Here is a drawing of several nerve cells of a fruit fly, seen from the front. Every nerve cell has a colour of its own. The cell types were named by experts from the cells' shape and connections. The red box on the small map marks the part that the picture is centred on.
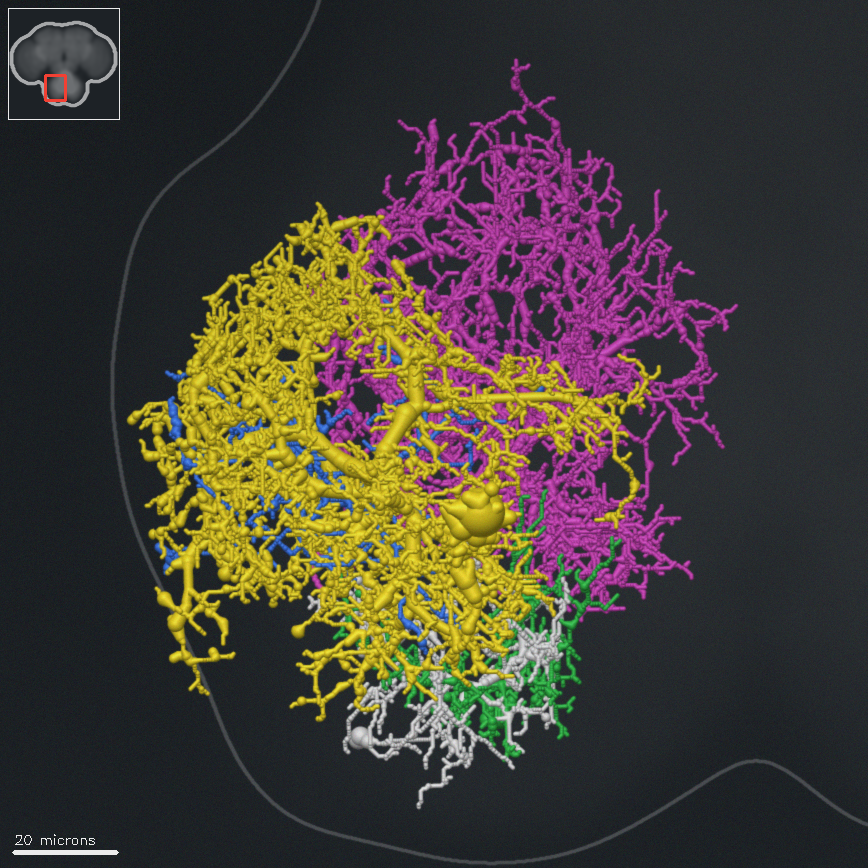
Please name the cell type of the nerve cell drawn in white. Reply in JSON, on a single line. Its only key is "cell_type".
{"cell_type": "IN20A.22A065"}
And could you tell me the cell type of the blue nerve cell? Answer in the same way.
{"cell_type": "IN20A.22A049"}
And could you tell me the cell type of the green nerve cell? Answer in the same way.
{"cell_type": "IN20A.22A058"}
